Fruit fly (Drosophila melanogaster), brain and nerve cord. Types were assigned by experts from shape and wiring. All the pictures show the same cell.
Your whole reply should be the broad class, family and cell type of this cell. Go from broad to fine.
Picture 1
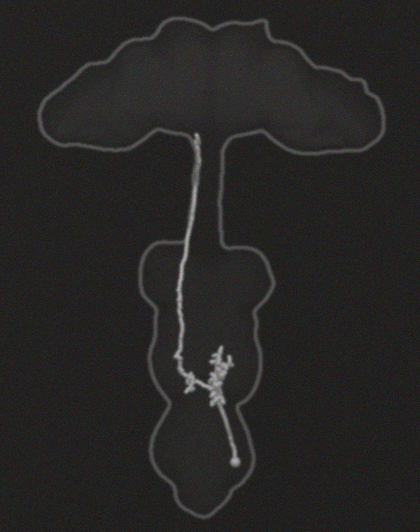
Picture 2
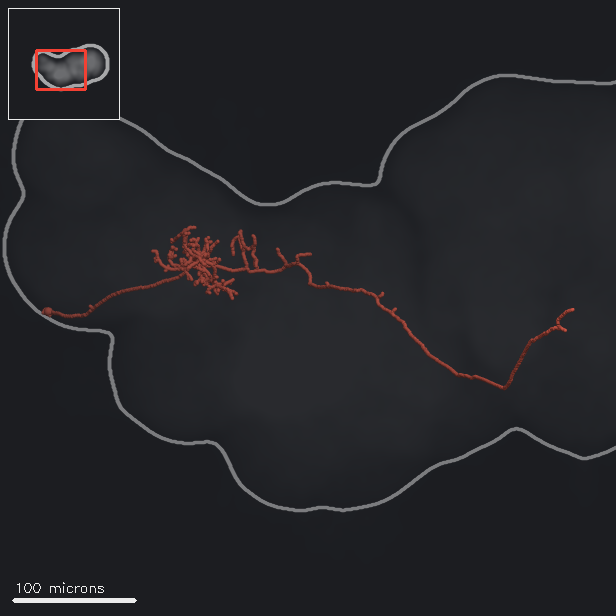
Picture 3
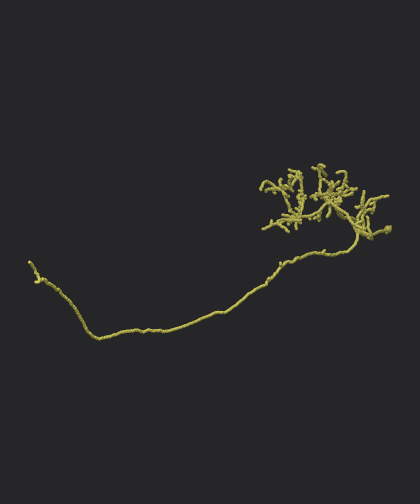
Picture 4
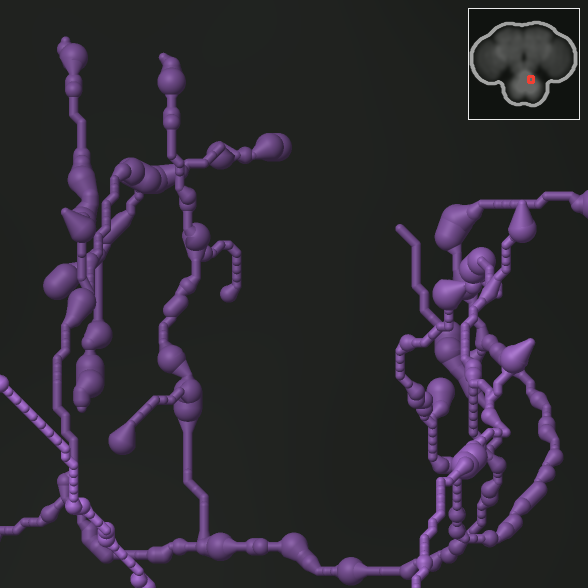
ascending neuron; hemilineage 07B; AN07B076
